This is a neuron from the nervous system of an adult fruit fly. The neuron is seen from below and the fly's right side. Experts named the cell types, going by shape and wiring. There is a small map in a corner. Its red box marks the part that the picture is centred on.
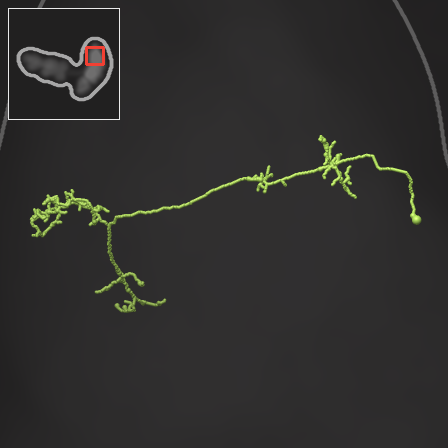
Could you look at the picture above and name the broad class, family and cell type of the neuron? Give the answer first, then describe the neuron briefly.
It is an optic-lobe intrinsic neuron. The family is TmY. The cell type is TmY4. It is in the brain and does not reach the nerve cord. The cell body is on the right of the picture.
